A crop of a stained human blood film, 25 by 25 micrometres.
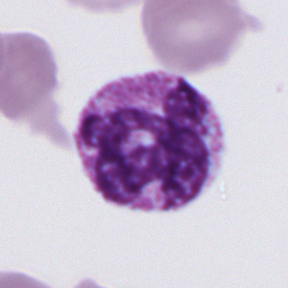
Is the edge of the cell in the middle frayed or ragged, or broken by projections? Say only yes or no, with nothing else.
No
